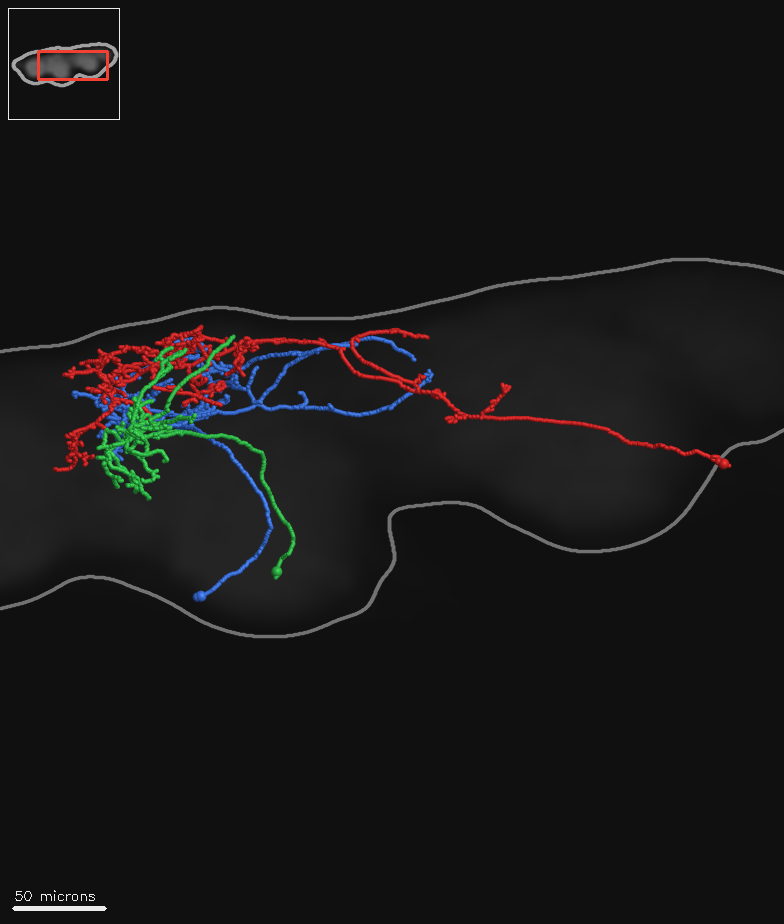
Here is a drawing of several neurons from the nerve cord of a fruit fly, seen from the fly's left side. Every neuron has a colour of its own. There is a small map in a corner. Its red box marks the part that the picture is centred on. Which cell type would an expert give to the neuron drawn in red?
IN06B066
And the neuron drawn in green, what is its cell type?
IN06B079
